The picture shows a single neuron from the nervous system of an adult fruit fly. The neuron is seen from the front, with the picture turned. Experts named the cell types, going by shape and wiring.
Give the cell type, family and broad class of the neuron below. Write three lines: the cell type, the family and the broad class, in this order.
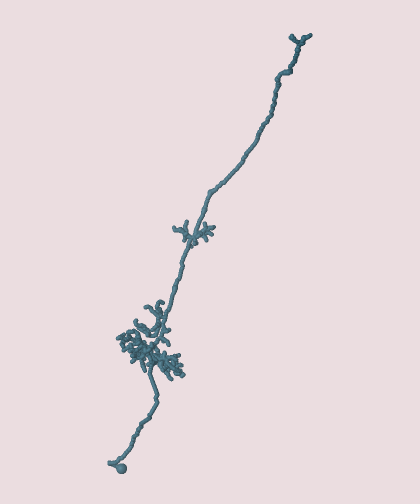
Tm4
Tm
optic-lobe intrinsic neuron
